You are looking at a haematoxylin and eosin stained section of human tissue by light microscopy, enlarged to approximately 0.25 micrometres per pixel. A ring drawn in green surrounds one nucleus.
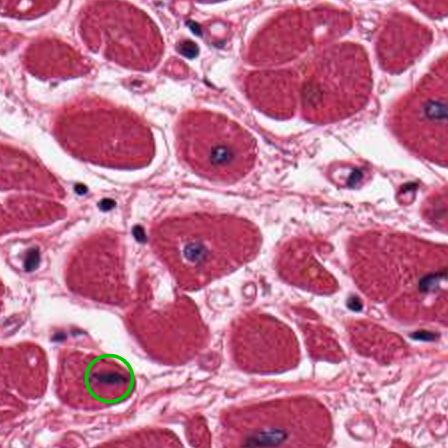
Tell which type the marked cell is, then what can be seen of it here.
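The marked nucleus belongs to a cardiomyocyte. The nucleus is an elongated, dark purple body lying in the central part of the cell's cut face. The nucleus is longer than the small, round dark nuclei scattered in the tissue between the cells. The cytoplasm is abundant and deep red, with a faintly streaked, mottled texture, and the cell has a smooth, rounded-oval outline. The cell is one of many similar rounded red profiles, each separated from its neighbours by pale, loose wisps of fibres and clear spaces.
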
